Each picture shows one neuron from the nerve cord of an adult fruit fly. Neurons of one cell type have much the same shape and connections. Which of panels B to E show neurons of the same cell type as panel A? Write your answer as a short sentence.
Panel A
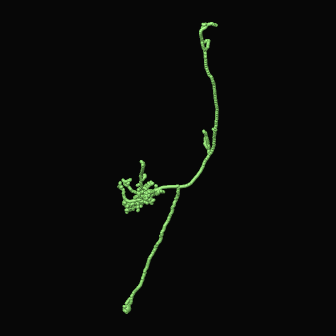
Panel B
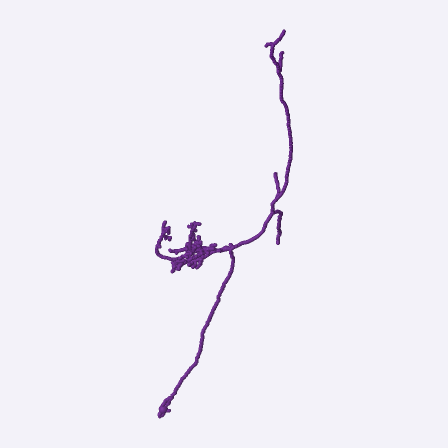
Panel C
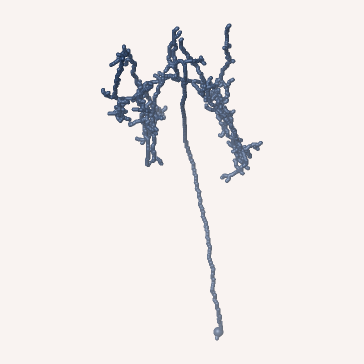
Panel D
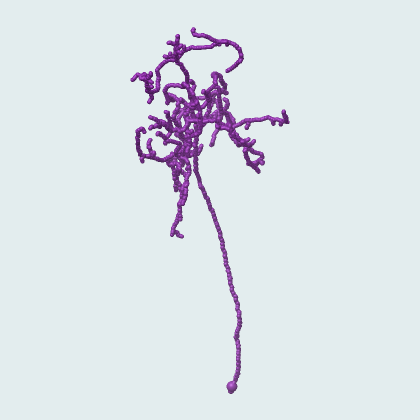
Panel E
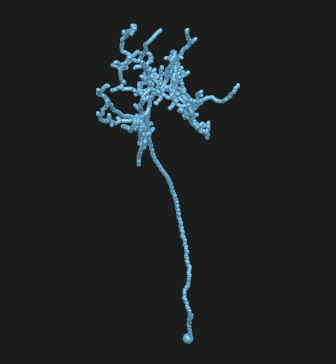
Panel B is of the same cell type.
